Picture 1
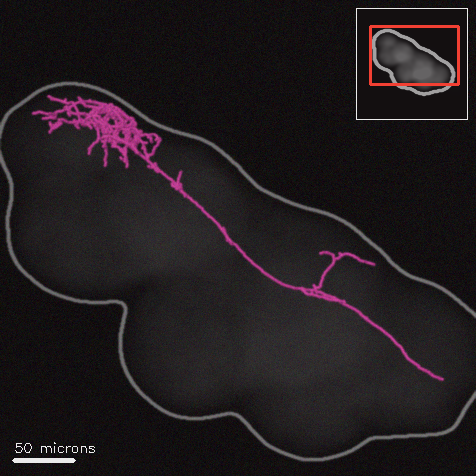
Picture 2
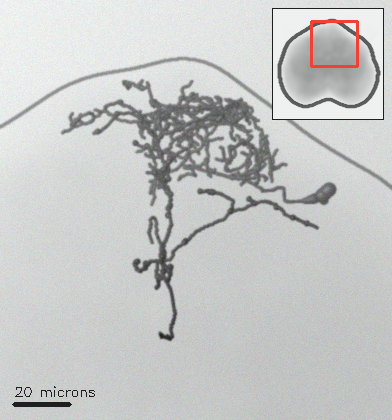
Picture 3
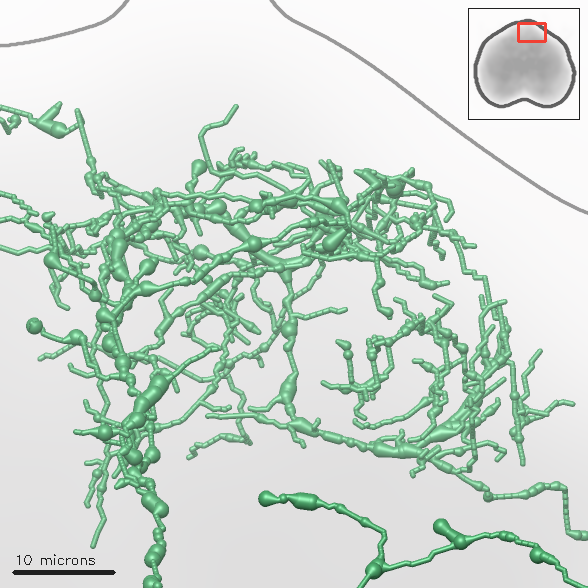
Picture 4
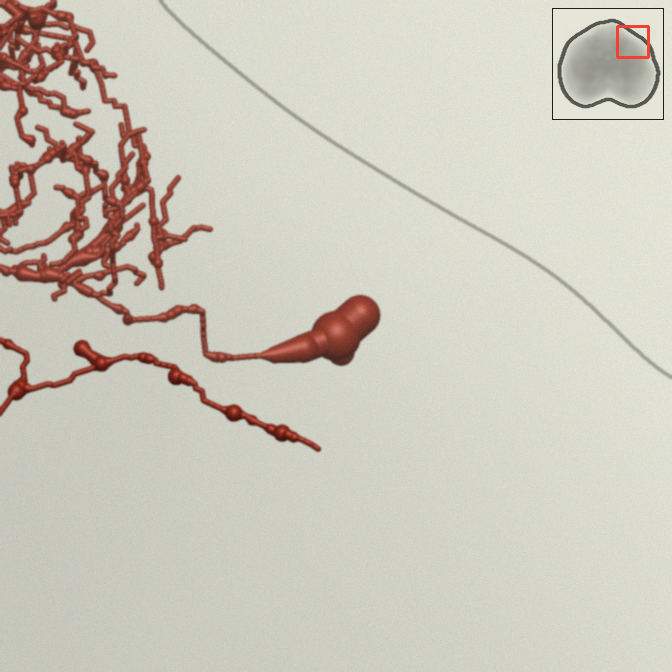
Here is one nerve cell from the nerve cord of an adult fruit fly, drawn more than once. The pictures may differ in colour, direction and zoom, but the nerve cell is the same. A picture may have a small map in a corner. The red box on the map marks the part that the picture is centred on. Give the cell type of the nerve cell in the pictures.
ANXXX169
